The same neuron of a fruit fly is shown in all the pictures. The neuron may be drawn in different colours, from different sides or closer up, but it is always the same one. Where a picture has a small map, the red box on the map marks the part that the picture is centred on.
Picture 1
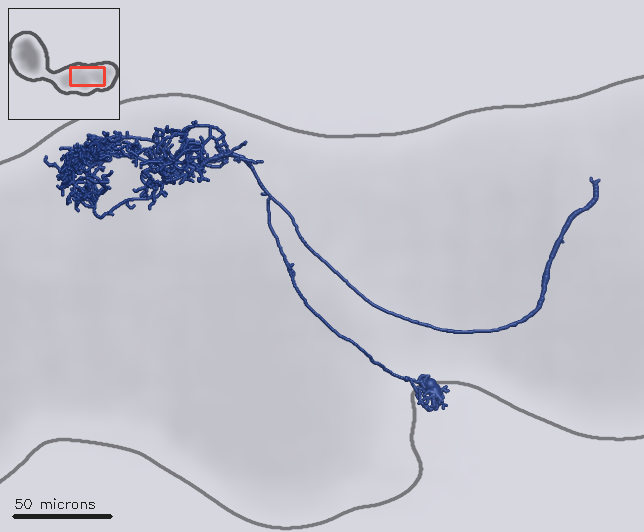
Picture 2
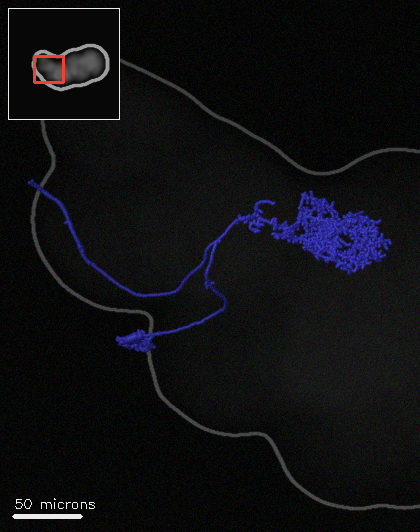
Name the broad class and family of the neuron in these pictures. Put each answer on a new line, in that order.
motor neuron of the nerve cord
hemilineage 03B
